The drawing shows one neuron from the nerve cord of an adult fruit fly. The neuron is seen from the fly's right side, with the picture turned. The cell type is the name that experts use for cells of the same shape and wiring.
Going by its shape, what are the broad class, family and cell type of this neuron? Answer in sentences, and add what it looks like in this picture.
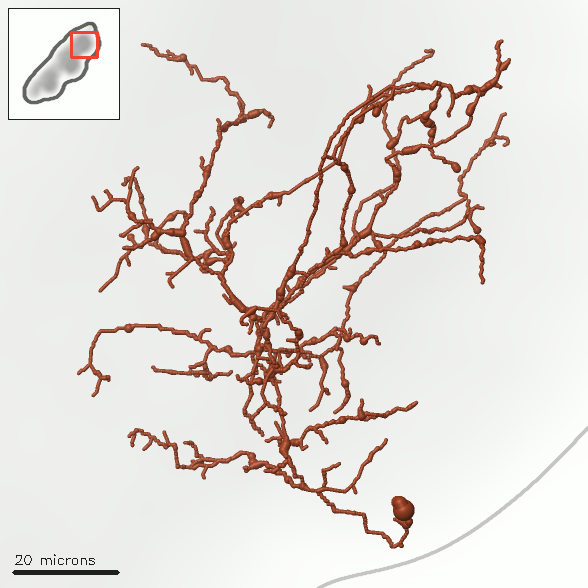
Its broad class is nerve-cord intrinsic neuron. The family is hemilineage 04B. Its cell type is IN04B070. By the scale bar it is about 100 microns tall in this view. The picture shows dozens of branch ends.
